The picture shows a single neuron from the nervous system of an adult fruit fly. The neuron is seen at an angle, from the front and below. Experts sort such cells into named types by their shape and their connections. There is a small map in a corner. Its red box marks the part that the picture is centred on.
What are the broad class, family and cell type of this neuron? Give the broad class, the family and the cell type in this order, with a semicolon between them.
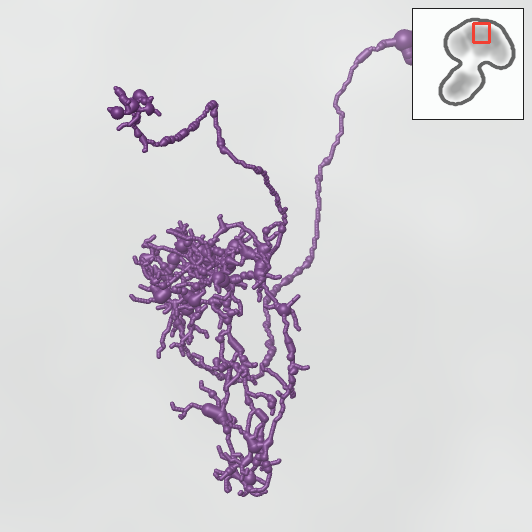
central-brain intrinsic neuron; class CX; FC2A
